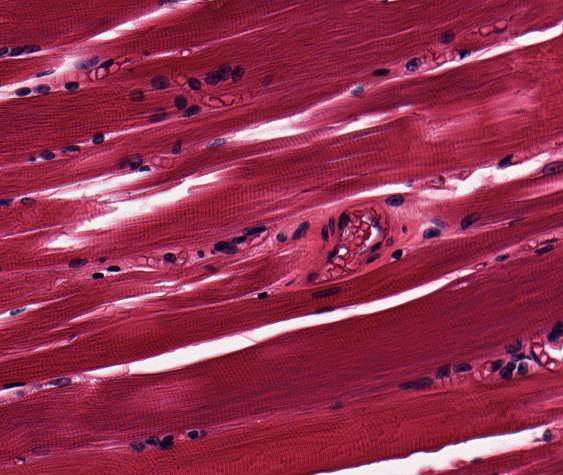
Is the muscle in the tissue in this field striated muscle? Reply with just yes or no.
Yes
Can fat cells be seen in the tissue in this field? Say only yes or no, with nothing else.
No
